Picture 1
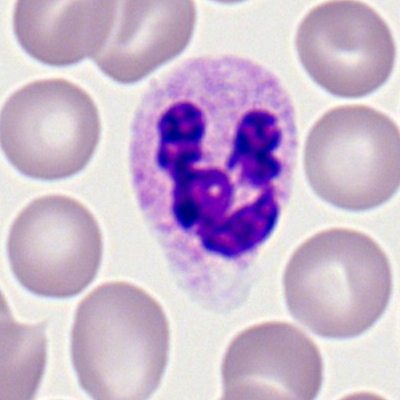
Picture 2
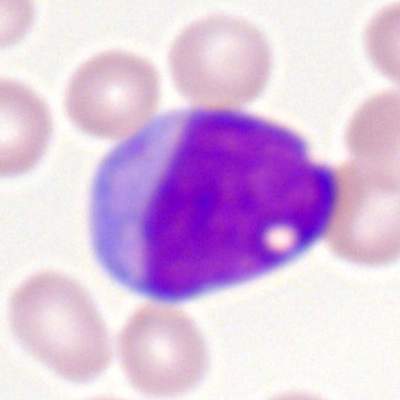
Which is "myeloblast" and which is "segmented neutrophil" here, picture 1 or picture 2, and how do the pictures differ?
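The segmented neutrophil is in picture 1, the myeloblast in picture 2. The cytoplasm differs in colour: pale pinkish-lilac in picture 1, pale blue in picture 2.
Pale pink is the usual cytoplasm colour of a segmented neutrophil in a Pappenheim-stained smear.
In picture 1 the cytoplasm is abundant and shows no clear vacuoles, and the chromatin is dark purple and coarsely clumped. In picture 2 the nucleus is a single unlobed mass filling the right part of the cell, with a small round clear spot in its lower right. Its cytoplasm forms a broad band on the left side and shows no granules. Red cells surround the cell in picture 1 without overlapping it; in picture 2 a red cell touches the right edge.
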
